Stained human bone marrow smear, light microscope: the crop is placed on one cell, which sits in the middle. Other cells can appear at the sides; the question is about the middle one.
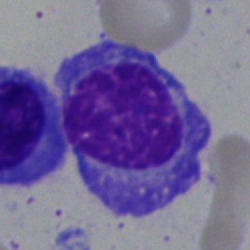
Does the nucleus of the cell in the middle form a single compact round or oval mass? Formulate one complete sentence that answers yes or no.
Yes, a single compact round or oval mass makes up the nucleus.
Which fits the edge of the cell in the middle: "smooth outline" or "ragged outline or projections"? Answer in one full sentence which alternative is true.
The cell is bounded by a rough outline.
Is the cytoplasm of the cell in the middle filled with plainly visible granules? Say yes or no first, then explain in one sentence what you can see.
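No. No distinct granules are seen in the cytoplasm.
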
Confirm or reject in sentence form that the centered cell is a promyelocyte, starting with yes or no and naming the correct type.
No, the cell in the middle of the crop counts as a plasma cell and not as a promyelocyte.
